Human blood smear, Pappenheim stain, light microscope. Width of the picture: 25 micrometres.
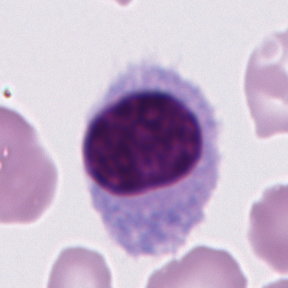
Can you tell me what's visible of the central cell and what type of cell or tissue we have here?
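Nucleus a smooth oval, no indentation or lobes. Cytoplasm pale greyish blue, widest below the nucleus, narrowest at its left side. Faint fine mottled texture in the cytoplasm; no distinct coloured granules. Verdict: hairy cell.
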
